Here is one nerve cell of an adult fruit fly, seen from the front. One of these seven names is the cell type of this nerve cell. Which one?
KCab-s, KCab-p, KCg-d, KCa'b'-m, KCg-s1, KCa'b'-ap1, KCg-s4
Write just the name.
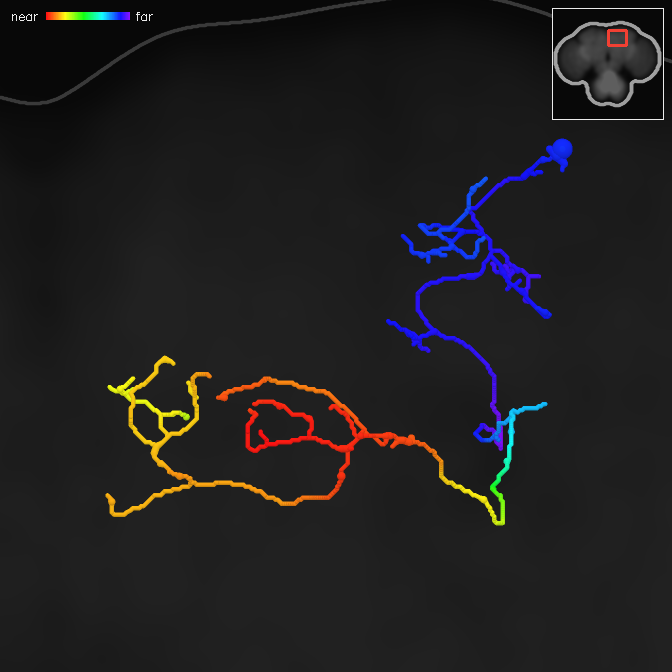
KCg-s4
